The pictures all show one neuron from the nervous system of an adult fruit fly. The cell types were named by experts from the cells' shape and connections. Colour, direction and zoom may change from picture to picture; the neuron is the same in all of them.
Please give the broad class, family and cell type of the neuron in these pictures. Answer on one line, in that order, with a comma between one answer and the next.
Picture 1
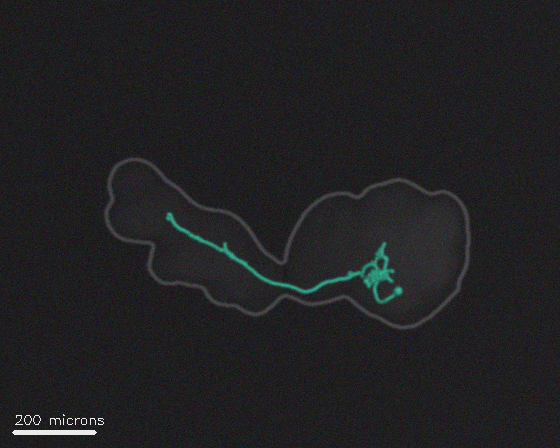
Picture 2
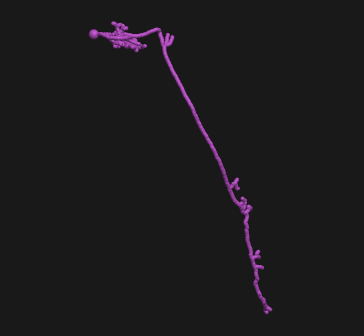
descending neuron, hemilineage LB7, DNge108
